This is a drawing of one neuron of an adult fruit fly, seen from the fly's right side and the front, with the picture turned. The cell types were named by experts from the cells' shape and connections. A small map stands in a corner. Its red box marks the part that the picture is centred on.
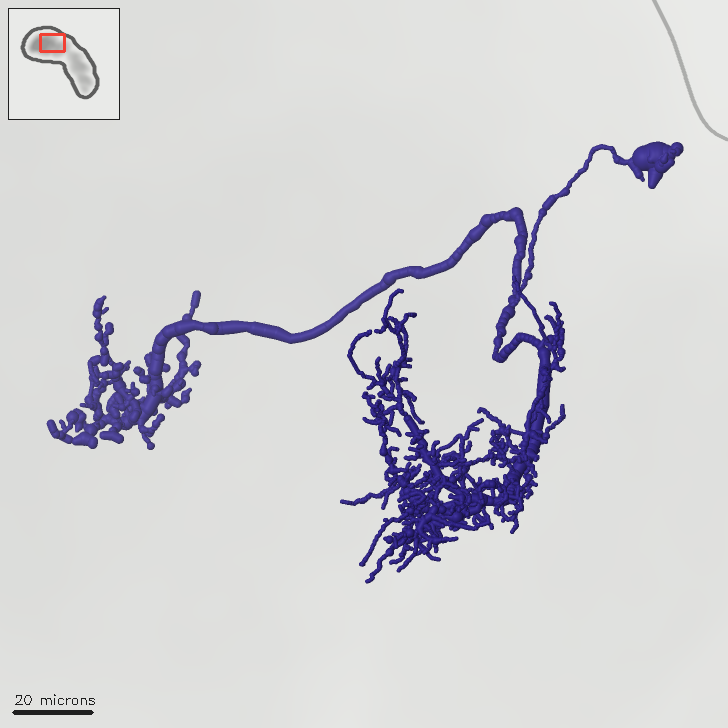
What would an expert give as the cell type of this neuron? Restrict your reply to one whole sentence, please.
This neuron has been assigned cell type PS321.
